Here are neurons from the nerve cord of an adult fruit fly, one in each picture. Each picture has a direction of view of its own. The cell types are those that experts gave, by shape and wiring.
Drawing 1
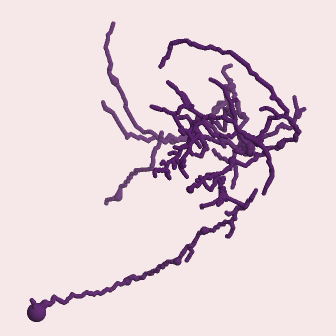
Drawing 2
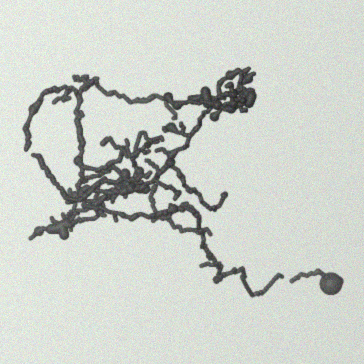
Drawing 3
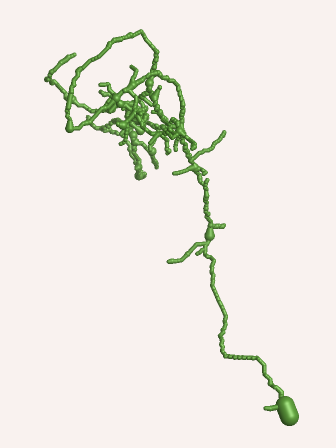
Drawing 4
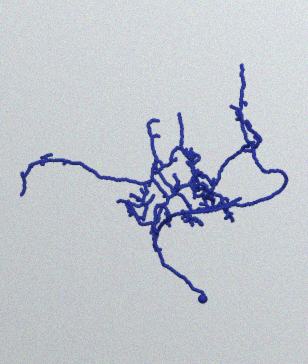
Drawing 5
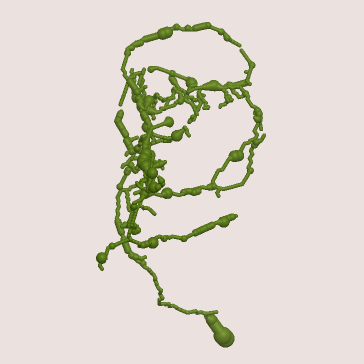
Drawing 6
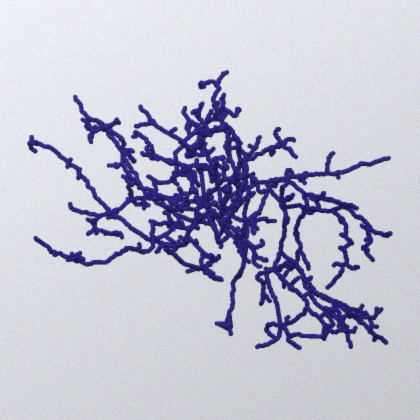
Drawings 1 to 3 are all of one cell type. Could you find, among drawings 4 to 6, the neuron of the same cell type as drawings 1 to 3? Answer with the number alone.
5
